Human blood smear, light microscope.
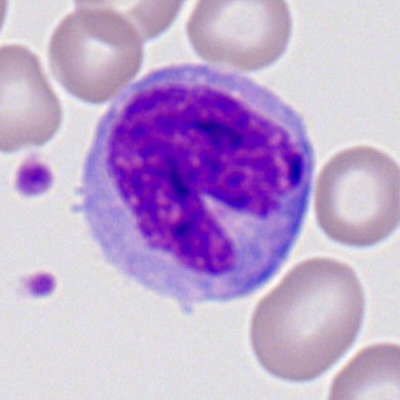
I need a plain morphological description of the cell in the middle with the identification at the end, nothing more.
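Single nuclear mass, not split into lobes, folded, with a deep cleft entering from the lower right. Chromatin: lacy purple network, many small pale spaces. Cytoplasm pale greyish-blue. This is a monocyte.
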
